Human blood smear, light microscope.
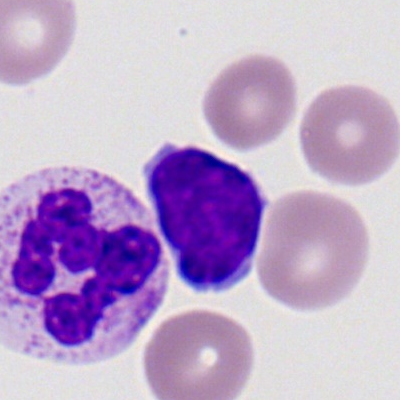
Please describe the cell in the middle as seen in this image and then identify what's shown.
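Irregular and somewhat angular rather than round, the cell outline lacks a smooth curve. A single unlobed nucleus occupies nearly the whole cell, so that only a very thin rim of cytoplasm remains. No vacuoles are present. The cell is a lymphocyte.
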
